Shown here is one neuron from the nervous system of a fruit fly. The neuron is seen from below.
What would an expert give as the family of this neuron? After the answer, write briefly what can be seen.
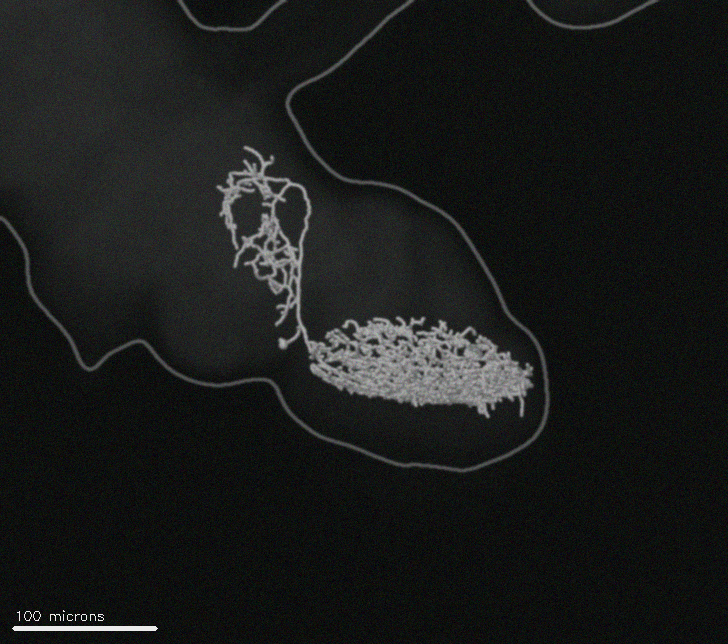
The family is MeVP. This is a visual projection neuron. It is in the brain and does not reach the nerve cord. The cell body is in the middle of the picture. By the scale bar it is about 200 microns wide in this view.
